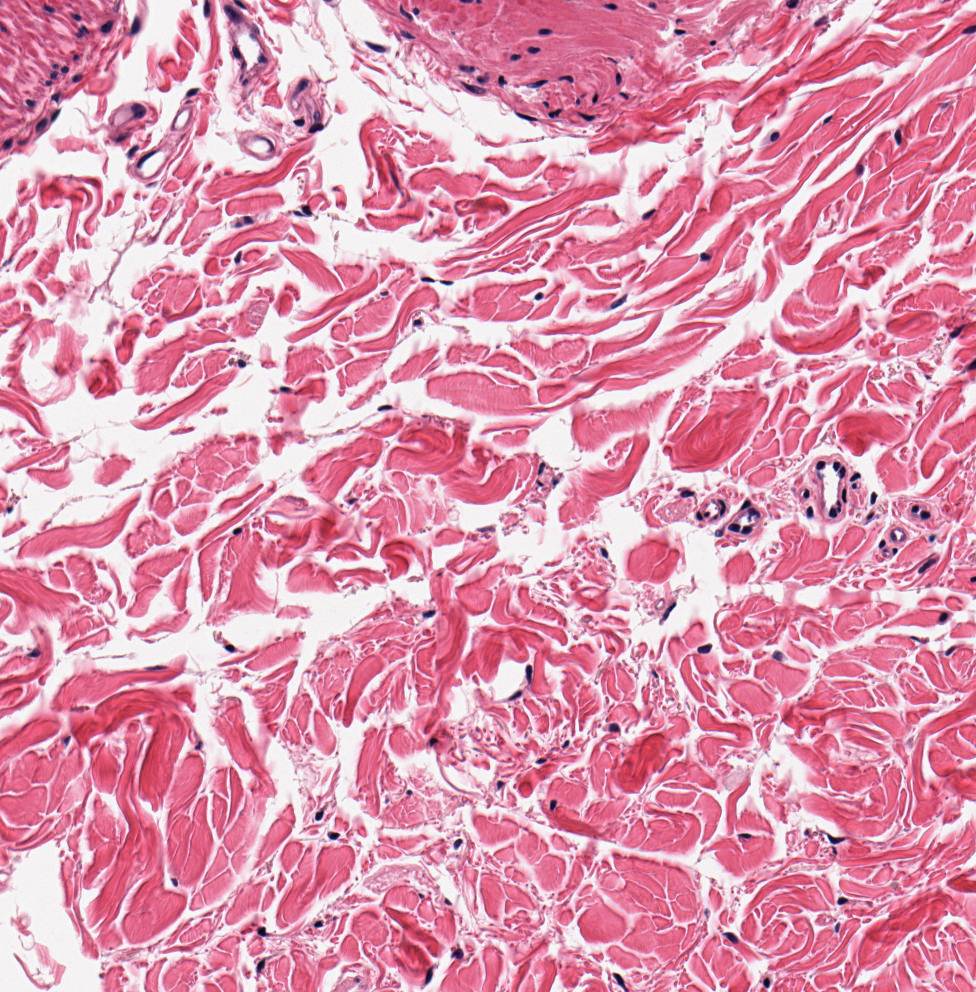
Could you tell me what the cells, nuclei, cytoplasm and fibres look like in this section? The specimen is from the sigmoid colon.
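Most of the field, I'd say, is densely eosinophilic fibre bundles running many ways, cut lengthwise and across. Mid-right sits a small group of little vessels, with narrow lumina and lining nuclei. No epithelium anywhere; no fat cells either.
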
